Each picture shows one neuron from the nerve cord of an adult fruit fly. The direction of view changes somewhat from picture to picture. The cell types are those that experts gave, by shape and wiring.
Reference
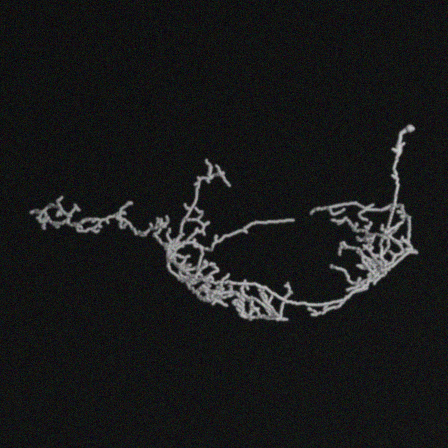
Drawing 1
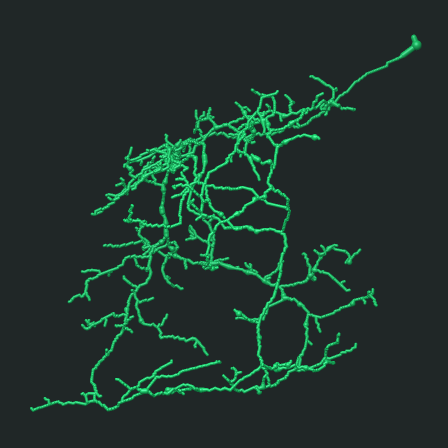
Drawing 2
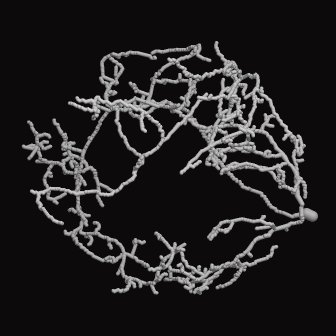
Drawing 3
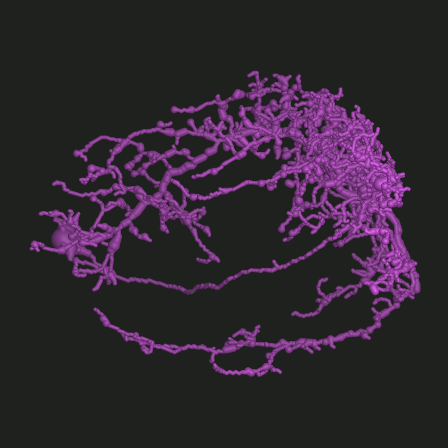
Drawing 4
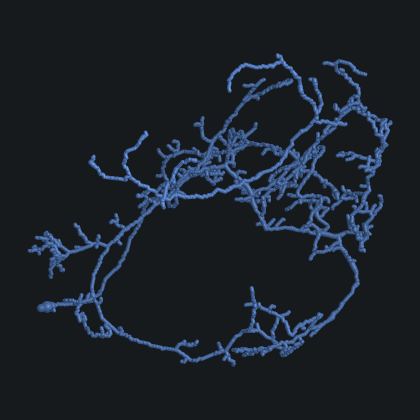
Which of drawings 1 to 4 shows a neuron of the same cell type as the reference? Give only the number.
3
